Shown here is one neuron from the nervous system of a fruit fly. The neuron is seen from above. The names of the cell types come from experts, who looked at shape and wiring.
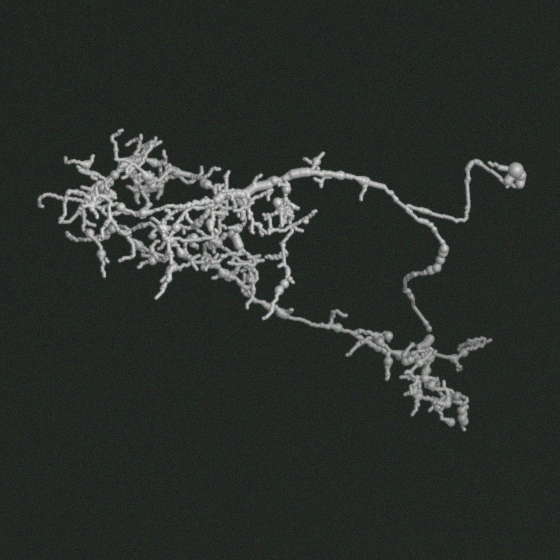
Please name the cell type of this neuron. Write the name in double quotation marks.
"SMP125"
